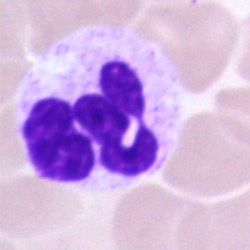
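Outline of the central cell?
Round and smooth.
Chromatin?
Dense, dark purple.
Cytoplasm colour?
Pale lilac.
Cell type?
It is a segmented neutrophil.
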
